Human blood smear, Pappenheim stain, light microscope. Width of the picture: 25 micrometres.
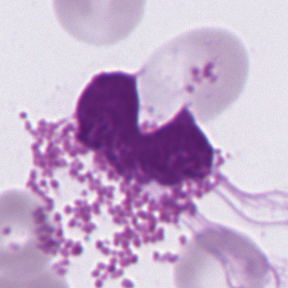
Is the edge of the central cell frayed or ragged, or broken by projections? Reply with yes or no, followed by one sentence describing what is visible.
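Yes. Fine thread-like strands trail away from the lower right edge of the cell toward the right.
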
